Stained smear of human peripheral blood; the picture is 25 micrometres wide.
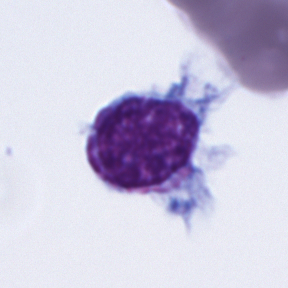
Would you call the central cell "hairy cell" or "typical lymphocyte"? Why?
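This is a hairy cell. Fine, ragged, hair-like projections extend from the right side of the cell. Its chromatin is dark purple and clumped, with small paler gaps. The cytoplasm stains pale blue and is scant compared with the large nucleus.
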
